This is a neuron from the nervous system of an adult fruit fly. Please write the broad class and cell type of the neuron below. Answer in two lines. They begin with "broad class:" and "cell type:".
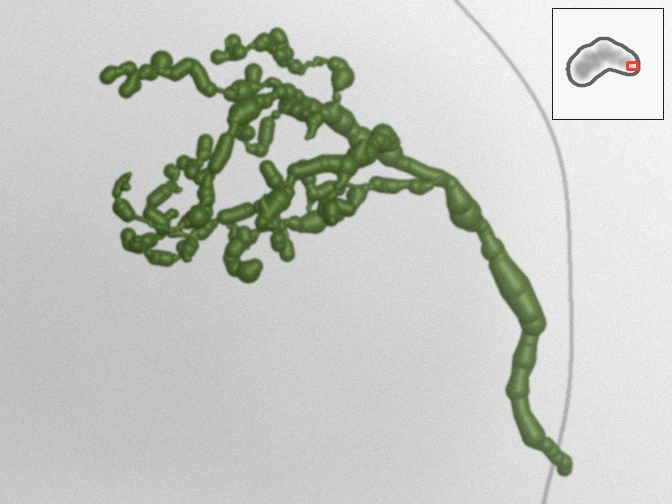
broad class: sensory neuron entering the nerve cord
cell type: SNxx11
